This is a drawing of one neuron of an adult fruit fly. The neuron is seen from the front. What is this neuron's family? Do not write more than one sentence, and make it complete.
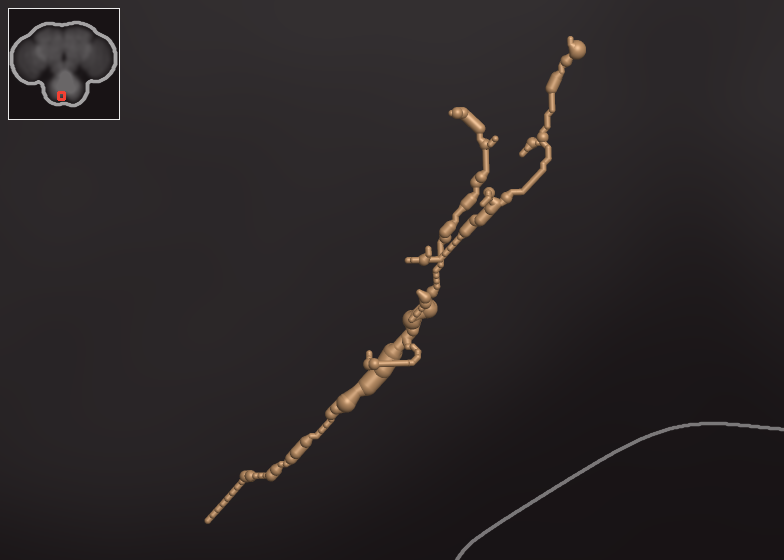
The family name for this neuron is class mechanosensory tactile.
